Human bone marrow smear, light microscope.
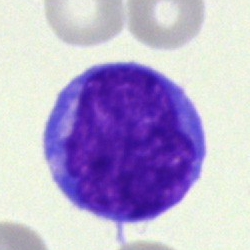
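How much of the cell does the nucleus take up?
Most; only a narrow rim of cytoplasm left.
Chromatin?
Dark purple, clumped in patches.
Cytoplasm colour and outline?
Blue; thin strand projecting from bottom edge.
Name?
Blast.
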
